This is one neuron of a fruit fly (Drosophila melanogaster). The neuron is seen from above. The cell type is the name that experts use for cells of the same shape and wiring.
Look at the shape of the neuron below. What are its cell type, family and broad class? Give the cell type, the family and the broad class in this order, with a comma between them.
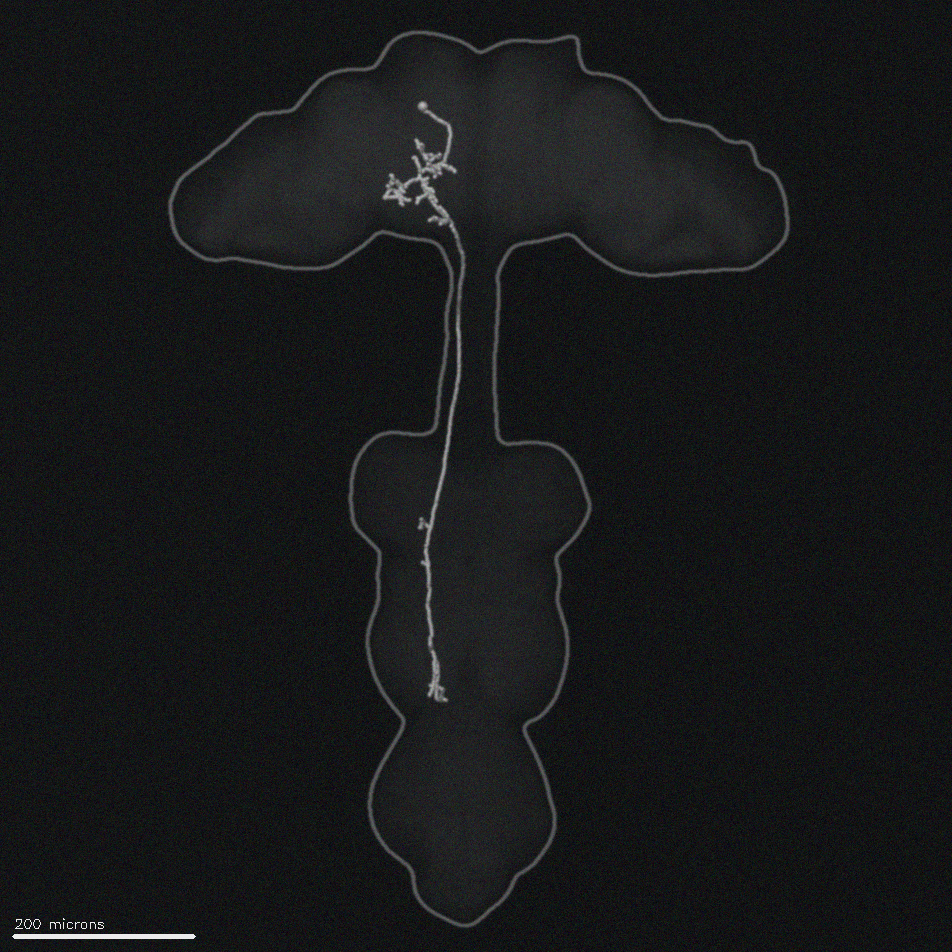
DNg08, hemilineage MX3, descending neuron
